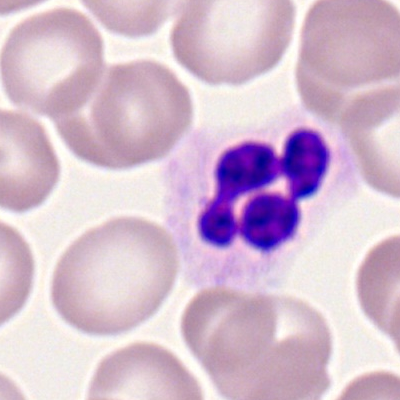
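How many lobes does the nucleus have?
Four, each separate from the others.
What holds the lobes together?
Thin strands of nuclear material.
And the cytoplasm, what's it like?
Pale pinkish-lilac, holding fine, faint lilac granules rather than coarse coloured ones.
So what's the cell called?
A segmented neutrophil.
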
